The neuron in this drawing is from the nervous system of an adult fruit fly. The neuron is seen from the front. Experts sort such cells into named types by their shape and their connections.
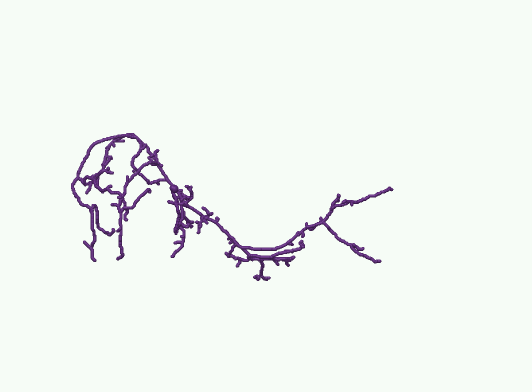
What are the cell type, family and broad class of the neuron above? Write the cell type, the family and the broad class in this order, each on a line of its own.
IN16B058
hemilineage 16B
nerve-cord intrinsic neuron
